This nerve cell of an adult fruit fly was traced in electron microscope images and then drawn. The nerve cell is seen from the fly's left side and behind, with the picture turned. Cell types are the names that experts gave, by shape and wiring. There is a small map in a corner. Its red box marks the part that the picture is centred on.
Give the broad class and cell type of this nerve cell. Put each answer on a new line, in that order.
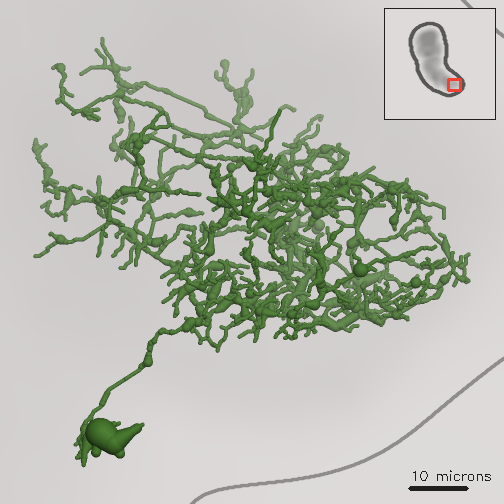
nerve-cord intrinsic neuron
INXXX288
